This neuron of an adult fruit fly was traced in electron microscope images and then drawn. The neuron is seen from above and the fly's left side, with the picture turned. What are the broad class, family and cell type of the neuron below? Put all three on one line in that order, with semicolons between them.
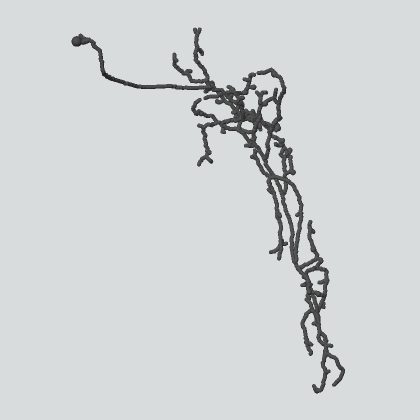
central-brain intrinsic neuron; hemilineage DM5_ventral; CB1339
